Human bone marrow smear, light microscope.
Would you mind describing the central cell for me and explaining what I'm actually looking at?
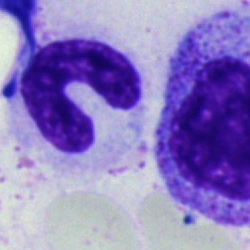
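The nucleus is a single unsegmented curved band, bent into a horseshoe shape. Its chromatin is dark purple and coarsely clumped, with small paler patches. The cytoplasm is plentiful and very pale, almost colourless with a faint lilac tint, and it lacks coarse dark granules. This is a band neutrophil.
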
